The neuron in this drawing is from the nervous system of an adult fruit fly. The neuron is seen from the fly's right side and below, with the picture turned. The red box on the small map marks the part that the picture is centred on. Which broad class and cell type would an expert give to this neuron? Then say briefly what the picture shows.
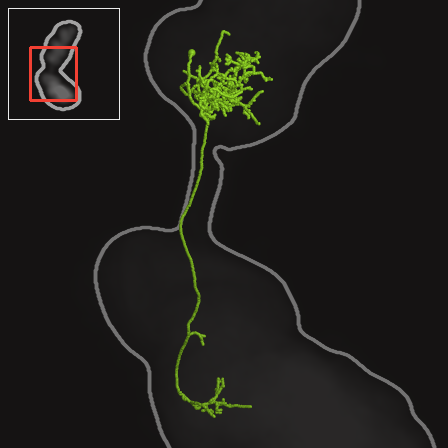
Its broad class is ascending neuron. It is of cell type ANXXX145. The cell body is at the top of the picture. As drawn here it is more than twice as tall as it is wide.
